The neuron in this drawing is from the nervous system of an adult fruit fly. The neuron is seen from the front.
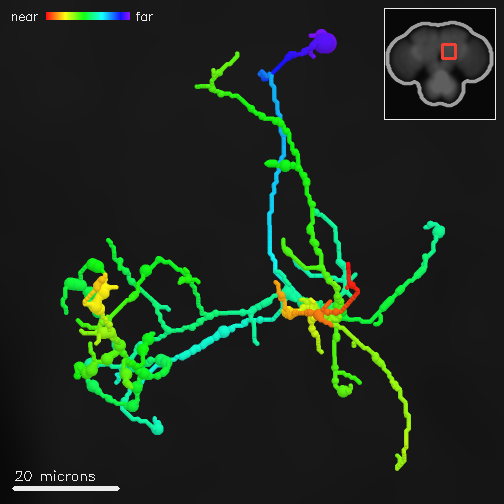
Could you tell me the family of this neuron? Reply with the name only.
hemilineage PSp1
